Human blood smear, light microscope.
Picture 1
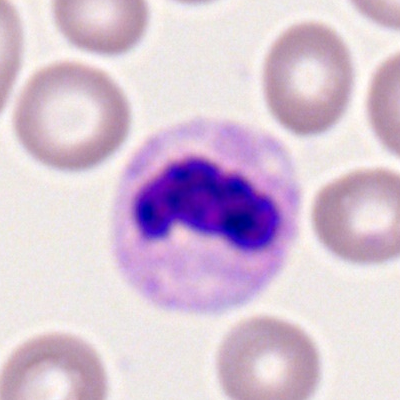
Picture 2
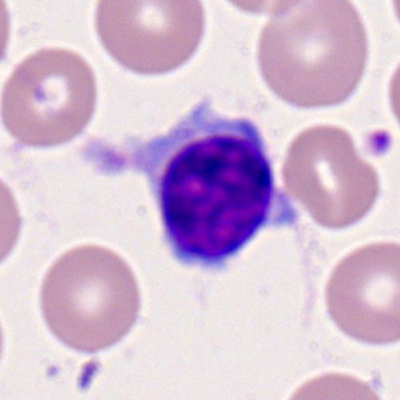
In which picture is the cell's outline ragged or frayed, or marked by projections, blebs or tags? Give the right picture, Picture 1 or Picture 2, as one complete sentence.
There is a cell with a ragged or frayed outline, or projections, blebs or tags, in Picture 2.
